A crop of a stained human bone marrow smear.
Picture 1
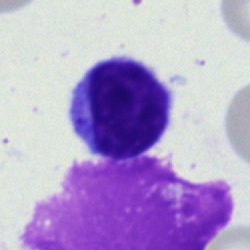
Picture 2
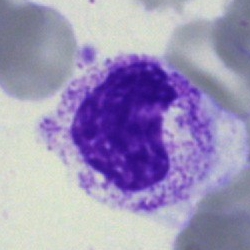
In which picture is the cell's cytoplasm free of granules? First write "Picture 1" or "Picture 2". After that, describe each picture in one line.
Picture 1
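What picture 1 shows: The cytoplasm shows no granules.
What picture 2 shows: Numerous fine purple granules are scattered throughout the cytoplasm.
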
